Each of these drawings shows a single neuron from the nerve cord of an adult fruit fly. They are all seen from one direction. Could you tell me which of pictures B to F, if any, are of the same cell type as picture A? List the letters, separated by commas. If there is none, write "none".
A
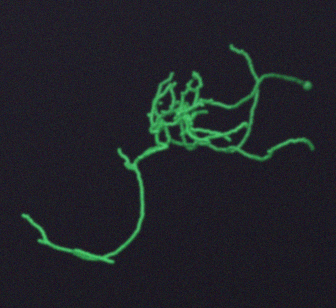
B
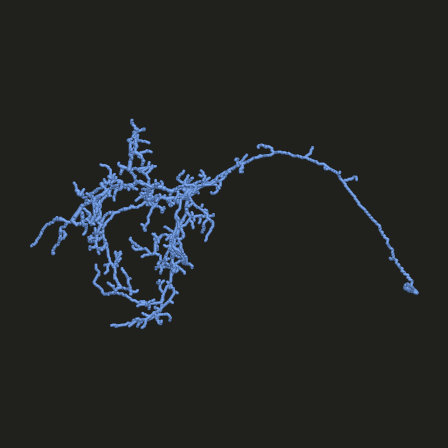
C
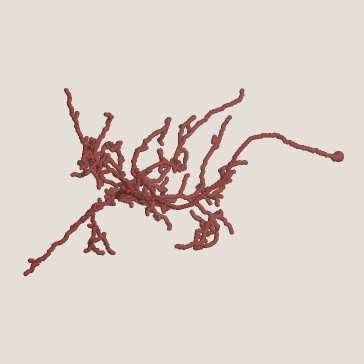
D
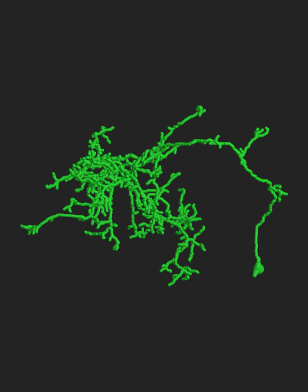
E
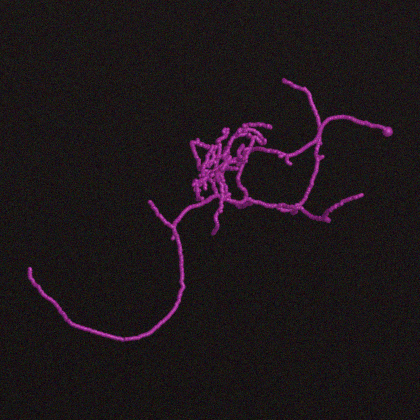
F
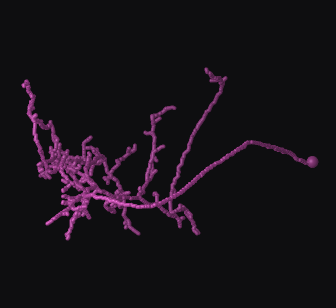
E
